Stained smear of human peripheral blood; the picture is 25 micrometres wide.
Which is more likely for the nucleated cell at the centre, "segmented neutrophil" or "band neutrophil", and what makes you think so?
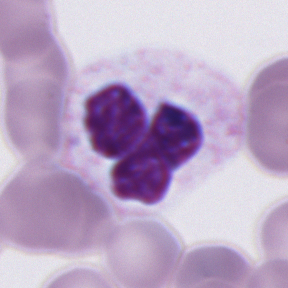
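Segmented neutrophil. Nucleus divided into three lobes.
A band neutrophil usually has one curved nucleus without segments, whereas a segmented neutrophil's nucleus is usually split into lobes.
Three lobes therefore decide against band neutrophil. Lobes lie close together mid-cell, touching one another. Chromatin dark purple, coarsely clumped; cytoplasm abundant, very pale pink.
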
